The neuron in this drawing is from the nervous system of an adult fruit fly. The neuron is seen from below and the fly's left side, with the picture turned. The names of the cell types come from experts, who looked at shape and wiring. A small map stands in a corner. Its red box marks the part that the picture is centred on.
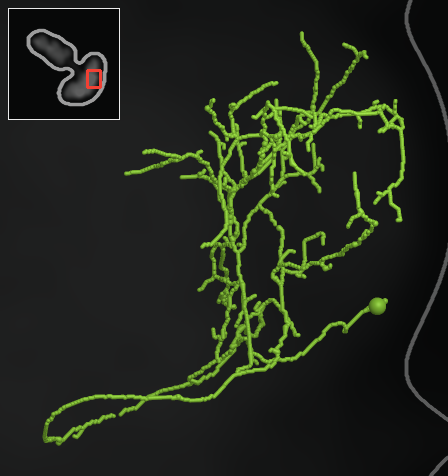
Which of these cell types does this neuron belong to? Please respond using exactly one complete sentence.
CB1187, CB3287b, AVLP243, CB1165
With respect to cell type, this neuron is CB3287b.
